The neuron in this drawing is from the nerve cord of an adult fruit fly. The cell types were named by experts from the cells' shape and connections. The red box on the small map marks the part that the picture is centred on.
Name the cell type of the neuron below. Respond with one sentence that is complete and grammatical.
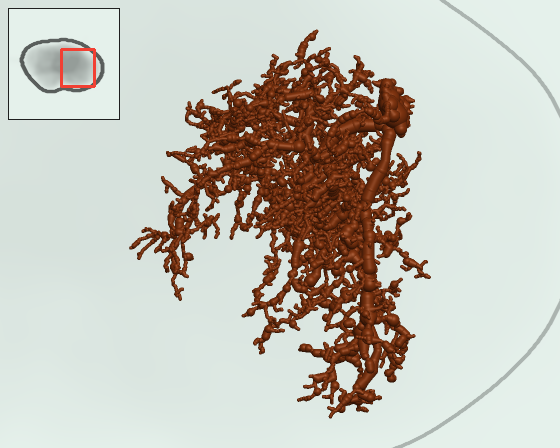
The neuron is typed under the name IN19A015.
